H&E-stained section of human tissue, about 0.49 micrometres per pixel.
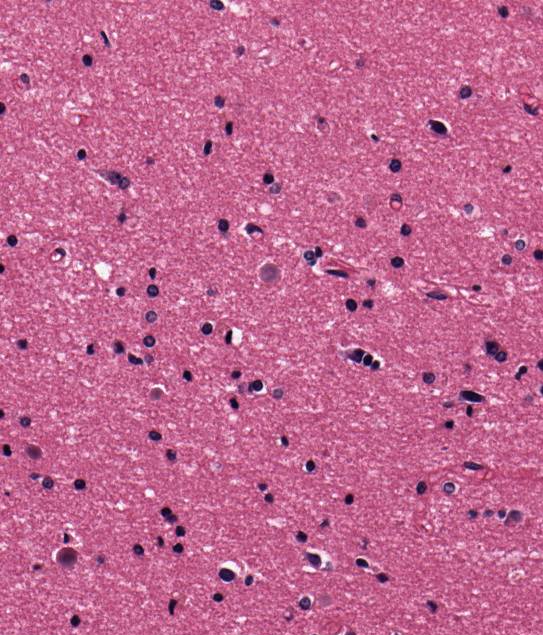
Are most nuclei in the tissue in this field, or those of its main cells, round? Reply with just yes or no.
Yes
